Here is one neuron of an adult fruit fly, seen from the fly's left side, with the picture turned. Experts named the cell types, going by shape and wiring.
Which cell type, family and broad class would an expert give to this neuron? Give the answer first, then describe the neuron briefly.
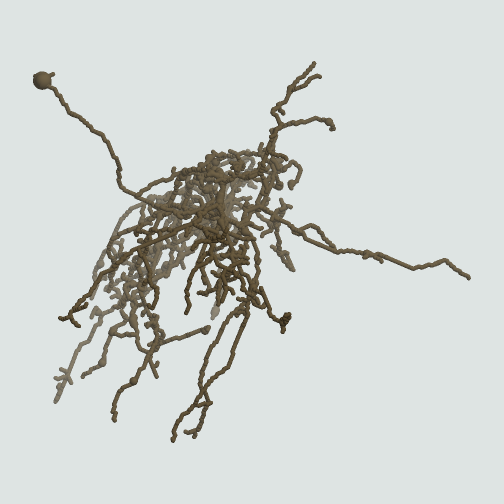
The cell type is IB051. The family is hemilineage PSp3. Its broad class is central-brain intrinsic neuron. The cell body is at the upper left of the picture. The picture shows dozens of branch ends.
